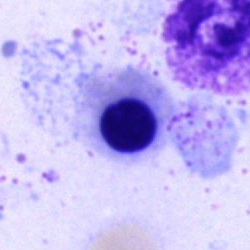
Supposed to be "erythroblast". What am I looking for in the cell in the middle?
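In this erythroblast the cytoplasm is pale greyish blue.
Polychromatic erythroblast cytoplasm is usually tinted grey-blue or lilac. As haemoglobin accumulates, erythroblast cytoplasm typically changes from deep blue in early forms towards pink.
The pale greyish blue seen here therefore agrees with the usual tint of a polychromatic erythroblast. The cytoplasm forms a moderately wide rim all around the nucleus. The chromatin is uniformly dense and very dark, with no visible pattern. The outer edge of the cell is indistinct and fades into the background.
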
